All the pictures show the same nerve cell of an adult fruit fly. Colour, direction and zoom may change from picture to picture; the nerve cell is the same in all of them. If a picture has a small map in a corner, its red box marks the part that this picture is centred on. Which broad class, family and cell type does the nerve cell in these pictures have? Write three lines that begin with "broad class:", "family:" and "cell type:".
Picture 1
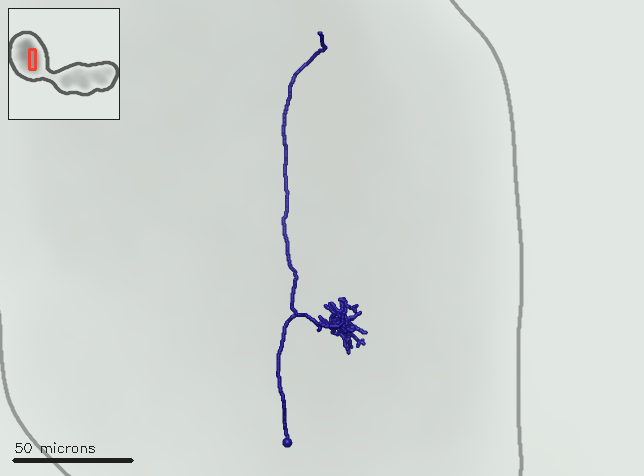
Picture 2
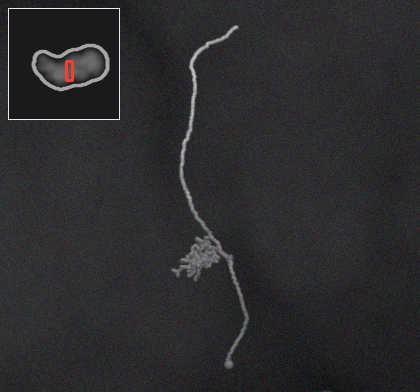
broad class: visual projection neuron
family: LoVP
cell type: LoVP13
